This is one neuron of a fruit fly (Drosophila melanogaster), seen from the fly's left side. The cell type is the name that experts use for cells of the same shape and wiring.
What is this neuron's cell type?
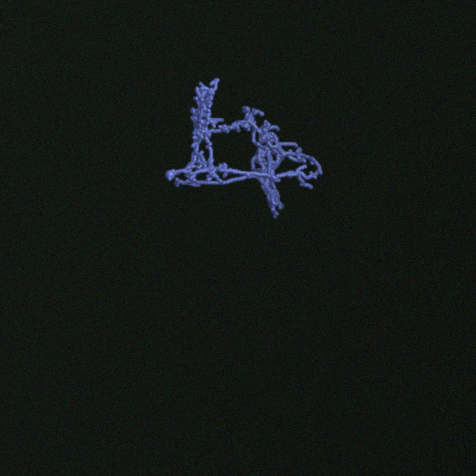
CL075_b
